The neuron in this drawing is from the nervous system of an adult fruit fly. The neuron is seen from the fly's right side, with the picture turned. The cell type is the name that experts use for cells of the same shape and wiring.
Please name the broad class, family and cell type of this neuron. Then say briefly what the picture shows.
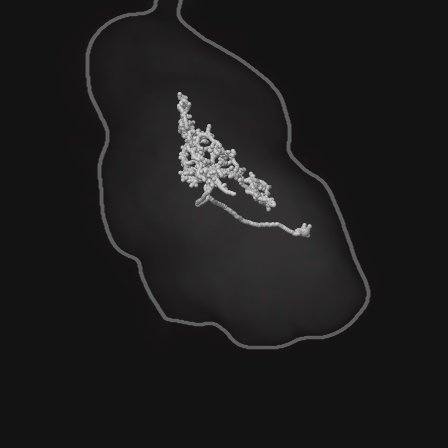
This is a central-brain intrinsic neuron. Its family is hemilineage DM1_antero_ventral. It is of cell type PS117_a. As drawn here it is about as wide as it is tall.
